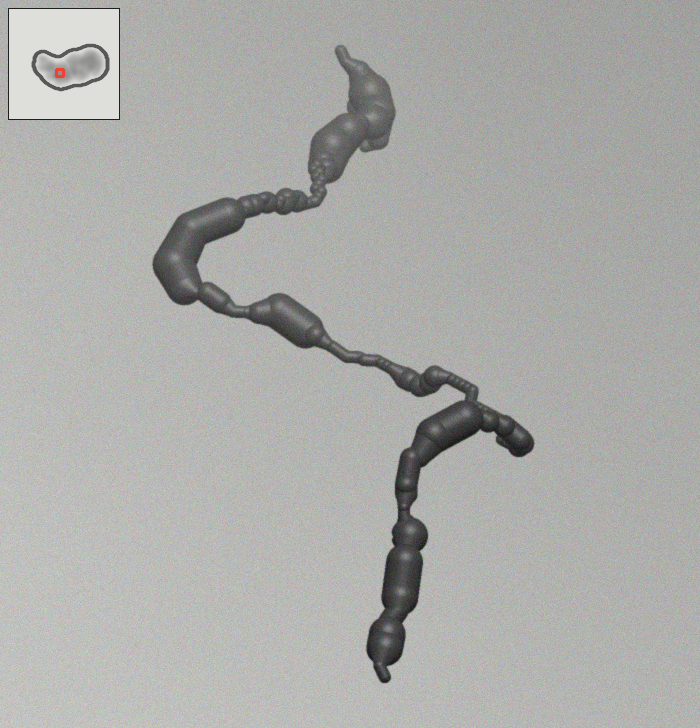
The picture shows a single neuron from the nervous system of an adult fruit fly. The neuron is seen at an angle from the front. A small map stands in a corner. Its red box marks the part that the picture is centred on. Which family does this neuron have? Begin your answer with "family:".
family: class visual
